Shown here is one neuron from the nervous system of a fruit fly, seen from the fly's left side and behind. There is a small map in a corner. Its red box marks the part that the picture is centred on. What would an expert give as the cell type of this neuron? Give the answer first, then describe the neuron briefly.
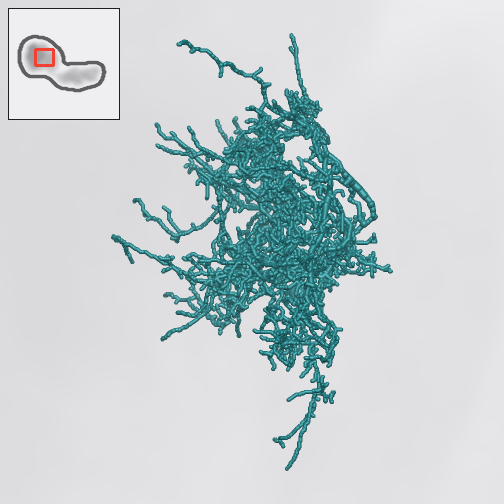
Its cell type is PLP256. Its broad class is central-brain intrinsic neuron. In this view it is taller than it is wide.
